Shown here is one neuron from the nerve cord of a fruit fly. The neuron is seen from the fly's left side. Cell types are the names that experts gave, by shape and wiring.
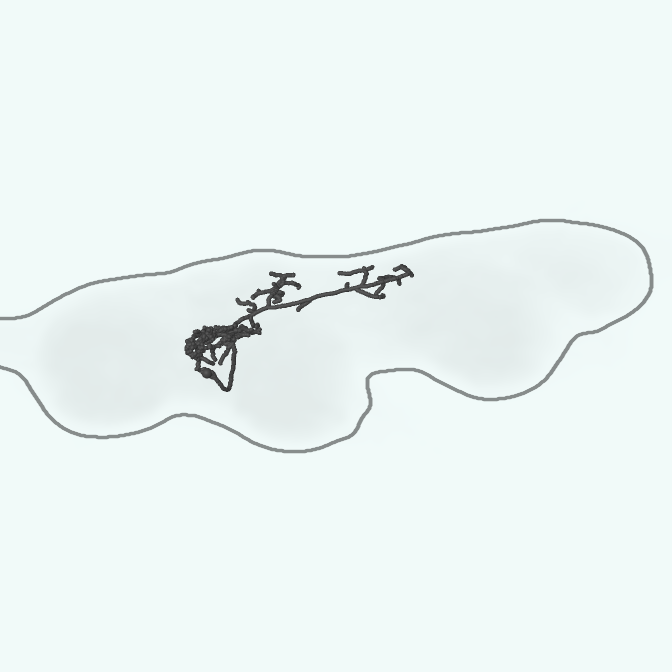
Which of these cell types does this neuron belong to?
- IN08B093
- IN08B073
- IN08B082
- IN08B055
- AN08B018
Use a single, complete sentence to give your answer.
The cell type designation of this neuron is IN08B073.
